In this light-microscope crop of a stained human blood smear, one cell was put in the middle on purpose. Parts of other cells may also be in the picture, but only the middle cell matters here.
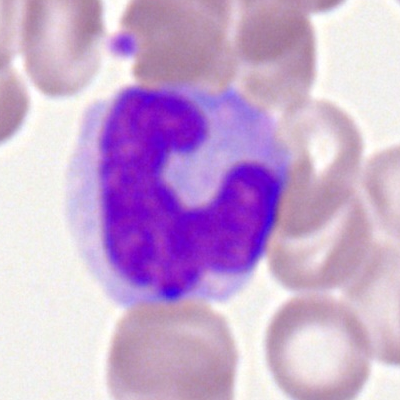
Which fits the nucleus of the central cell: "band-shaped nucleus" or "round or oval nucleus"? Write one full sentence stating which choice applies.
Within this cell, the nucleus runs as one curved band without separate lobes.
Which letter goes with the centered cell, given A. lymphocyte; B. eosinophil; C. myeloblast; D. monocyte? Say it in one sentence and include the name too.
The correct option, D, names the middle cell as a monocyte.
